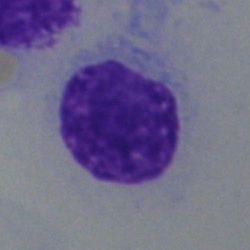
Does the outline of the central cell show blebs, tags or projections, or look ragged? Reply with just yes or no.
Yes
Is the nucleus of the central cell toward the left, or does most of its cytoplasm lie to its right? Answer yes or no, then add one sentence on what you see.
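Yes. Most of the visible cytoplasm lies above and to the right of the nucleus.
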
